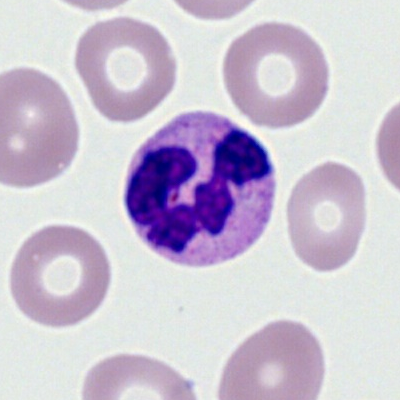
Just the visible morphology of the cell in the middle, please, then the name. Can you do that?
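Outline round and smooth. Chromatin dark purple, coarsely clumped. Cytoplasm pale pinkish-lilac, scattered with fine, small lilac granules. Result: segmented neutrophil.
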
